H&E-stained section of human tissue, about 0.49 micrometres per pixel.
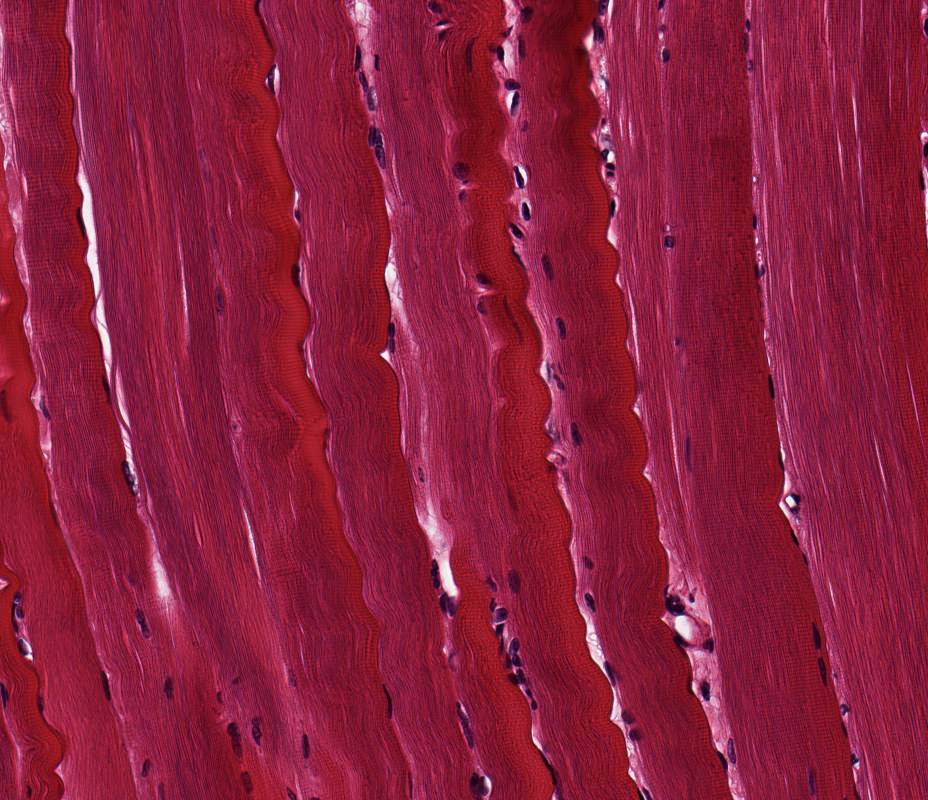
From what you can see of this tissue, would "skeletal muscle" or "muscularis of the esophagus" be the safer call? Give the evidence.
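I'd call this skeletal muscle rather than muscularis of the esophagus. Fine cross-striations run along the fibres.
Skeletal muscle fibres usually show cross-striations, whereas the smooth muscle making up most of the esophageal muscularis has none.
The nuclei, too, sit at the fibre edges rather than centrally.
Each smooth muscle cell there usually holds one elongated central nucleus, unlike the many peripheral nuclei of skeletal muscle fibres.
Those nuclei are dark, elongated ovals lined up with the fibres' long axis, and the cytoplasm stains deep, strong red with eosin.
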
